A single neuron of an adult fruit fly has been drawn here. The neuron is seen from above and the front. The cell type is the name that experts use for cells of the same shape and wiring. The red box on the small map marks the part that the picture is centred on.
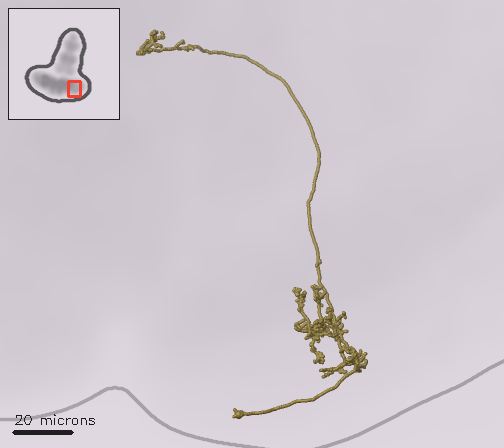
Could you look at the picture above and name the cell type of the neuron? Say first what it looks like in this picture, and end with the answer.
The cell body can be seen at the bottom of the picture. From top to bottom in the picture it spans about 140 microns. Its broad class is optic-lobe intrinsic neuron. The cell type is Tm5c.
